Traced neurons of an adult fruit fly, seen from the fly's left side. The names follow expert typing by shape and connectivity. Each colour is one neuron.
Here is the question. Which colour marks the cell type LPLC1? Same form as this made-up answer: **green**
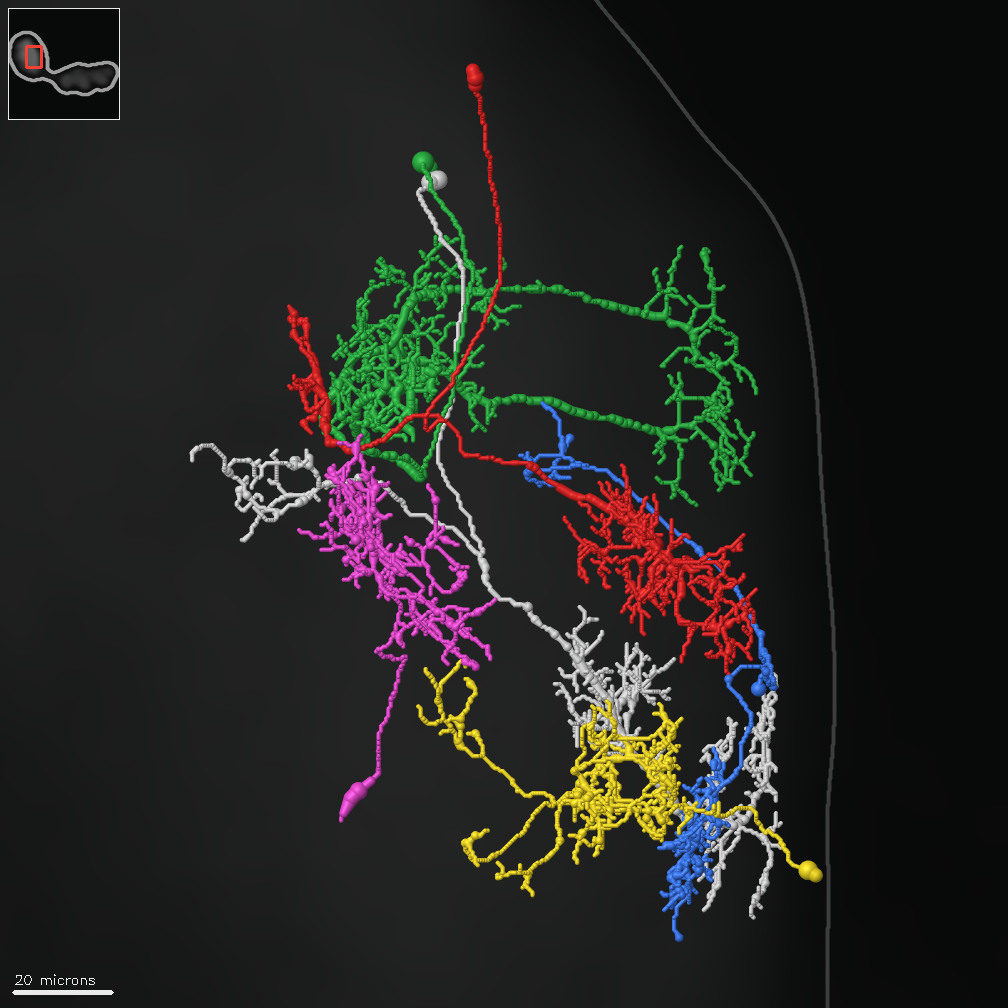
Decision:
**red**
